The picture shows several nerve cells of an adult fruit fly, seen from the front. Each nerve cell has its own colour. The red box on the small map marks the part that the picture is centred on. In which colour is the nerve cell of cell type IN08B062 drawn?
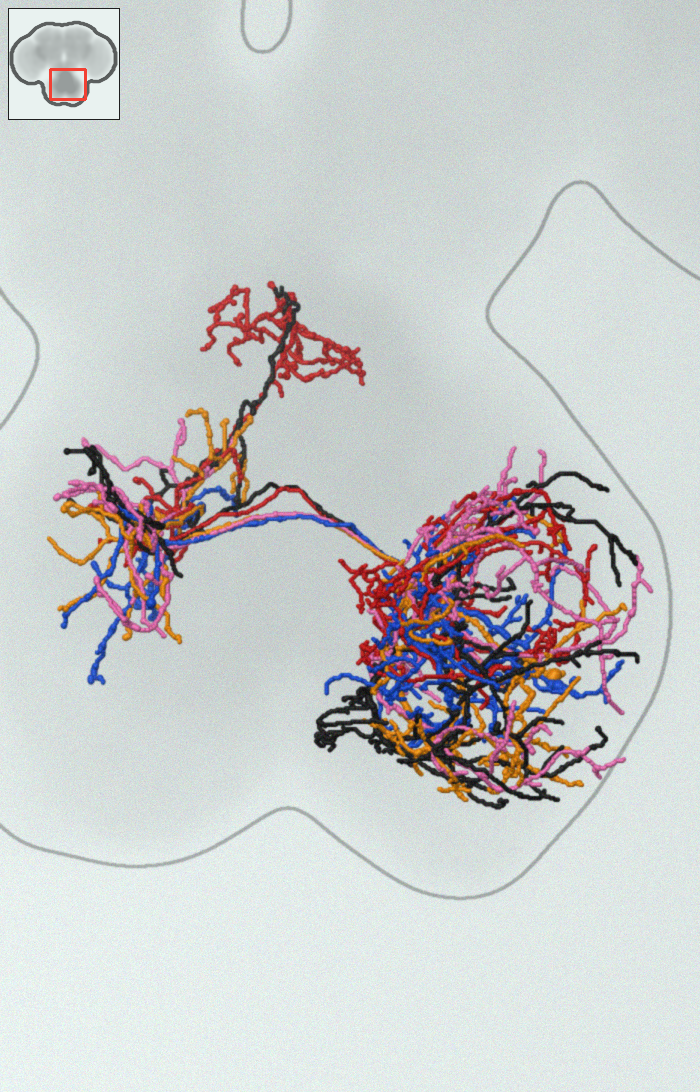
red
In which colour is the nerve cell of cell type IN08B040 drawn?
pink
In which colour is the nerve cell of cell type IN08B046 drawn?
orange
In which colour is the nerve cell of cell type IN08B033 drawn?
blue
